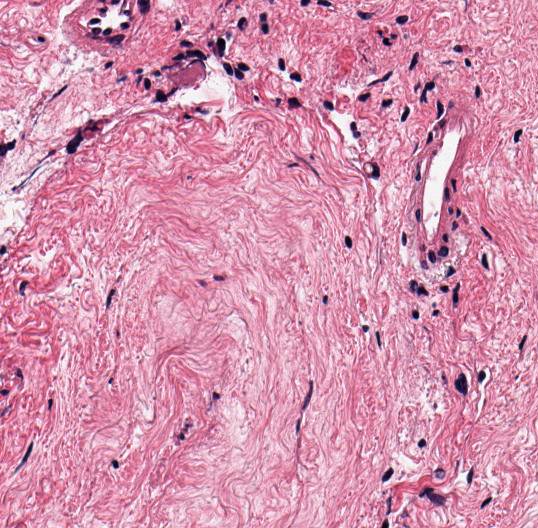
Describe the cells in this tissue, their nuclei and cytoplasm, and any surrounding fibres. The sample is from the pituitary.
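Fibrous tissue occupies the entire field, with a large swirling, whorled area of fibres in the centre and lower left. Its collagen fibres are pale pink and wavy, running in curving bundles. Nuclei are sparse, small and dark, either elongated or oval. They lie more densely along the top edge and the right side than in the centre.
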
